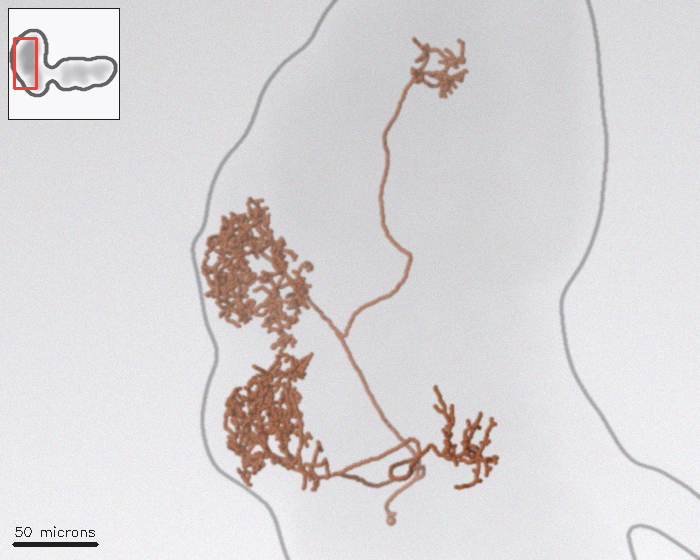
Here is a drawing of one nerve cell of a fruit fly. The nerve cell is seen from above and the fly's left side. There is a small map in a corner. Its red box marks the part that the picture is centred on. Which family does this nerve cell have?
class ALPN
